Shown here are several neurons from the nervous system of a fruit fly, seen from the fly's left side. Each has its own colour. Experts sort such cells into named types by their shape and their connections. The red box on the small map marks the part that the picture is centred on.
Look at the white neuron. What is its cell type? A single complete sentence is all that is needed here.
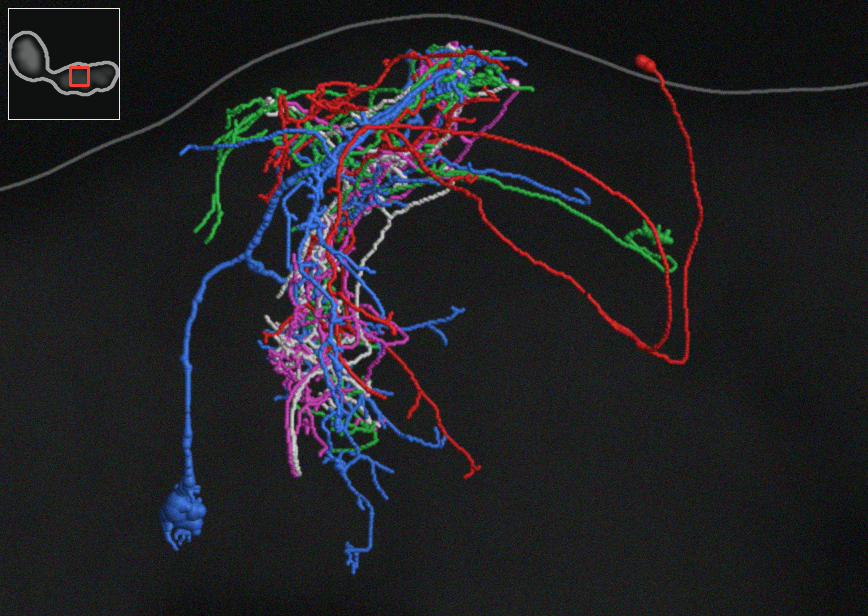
As its cell type, this neuron has IN17A100.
